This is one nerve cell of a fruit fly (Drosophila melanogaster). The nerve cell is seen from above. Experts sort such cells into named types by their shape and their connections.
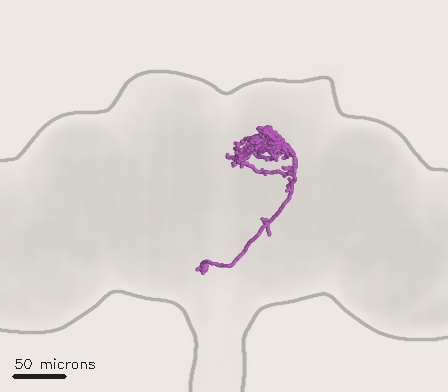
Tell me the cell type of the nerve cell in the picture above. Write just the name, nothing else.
GNG219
